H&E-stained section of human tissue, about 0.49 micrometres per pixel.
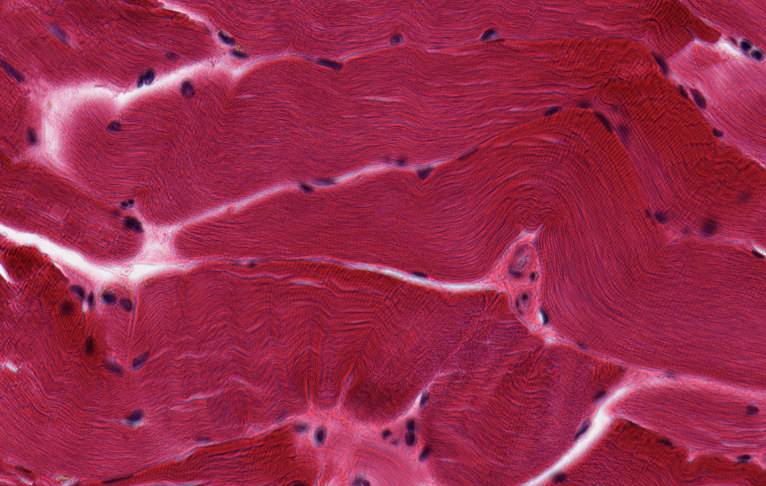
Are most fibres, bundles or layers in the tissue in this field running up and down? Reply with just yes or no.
No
